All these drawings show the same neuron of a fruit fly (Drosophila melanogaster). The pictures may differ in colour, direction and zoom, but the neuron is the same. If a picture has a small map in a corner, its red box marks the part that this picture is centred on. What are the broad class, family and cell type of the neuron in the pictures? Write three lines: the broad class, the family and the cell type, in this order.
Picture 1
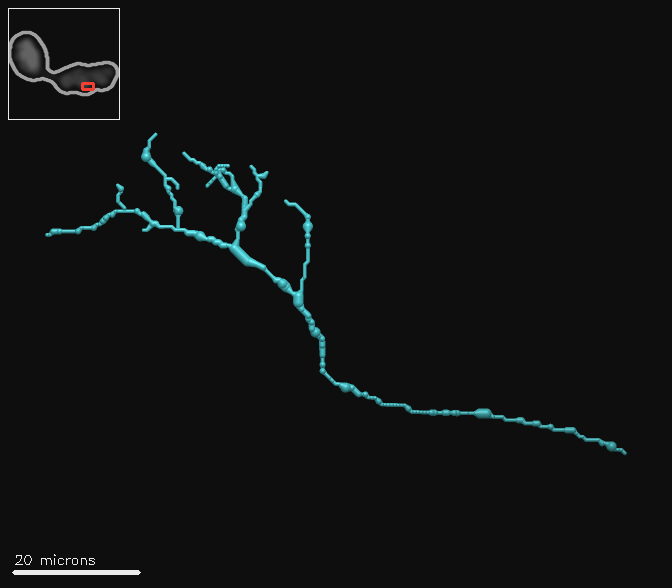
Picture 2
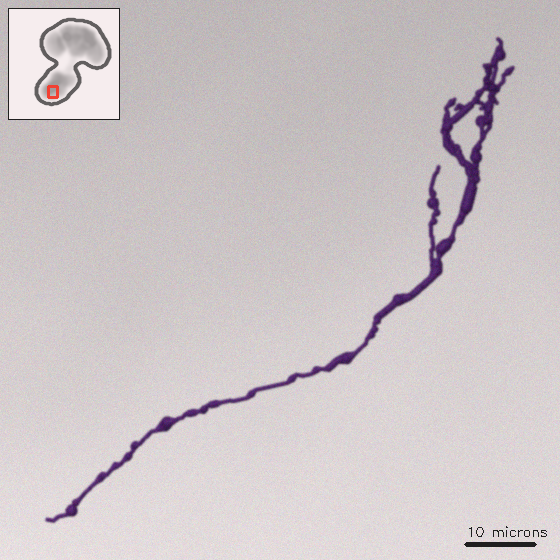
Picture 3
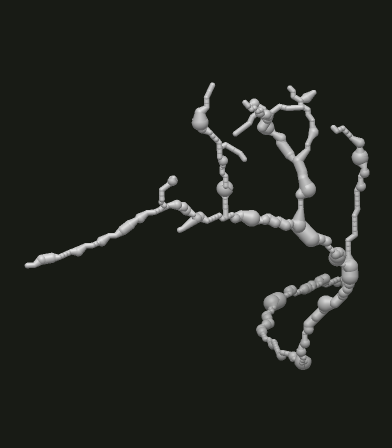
sensory neuron entering the nerve cord
class mechanosensory tactile
SNta37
